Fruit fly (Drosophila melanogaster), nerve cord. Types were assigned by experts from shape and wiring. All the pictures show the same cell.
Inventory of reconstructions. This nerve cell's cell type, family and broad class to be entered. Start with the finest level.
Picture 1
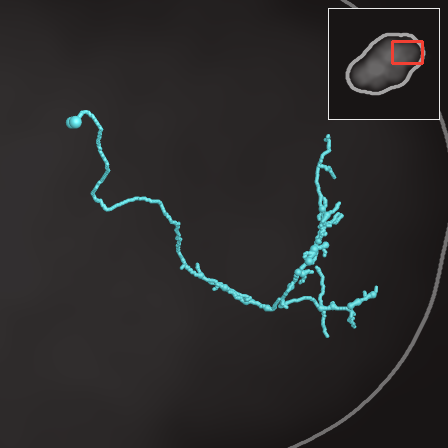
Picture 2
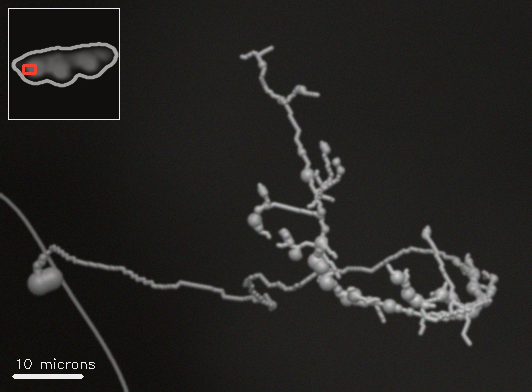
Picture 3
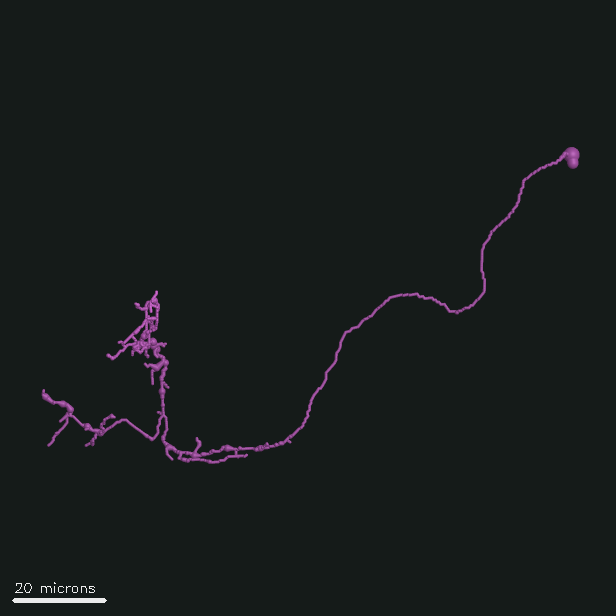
IN14A110; hemilineage 14A; nerve-cord intrinsic neuron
